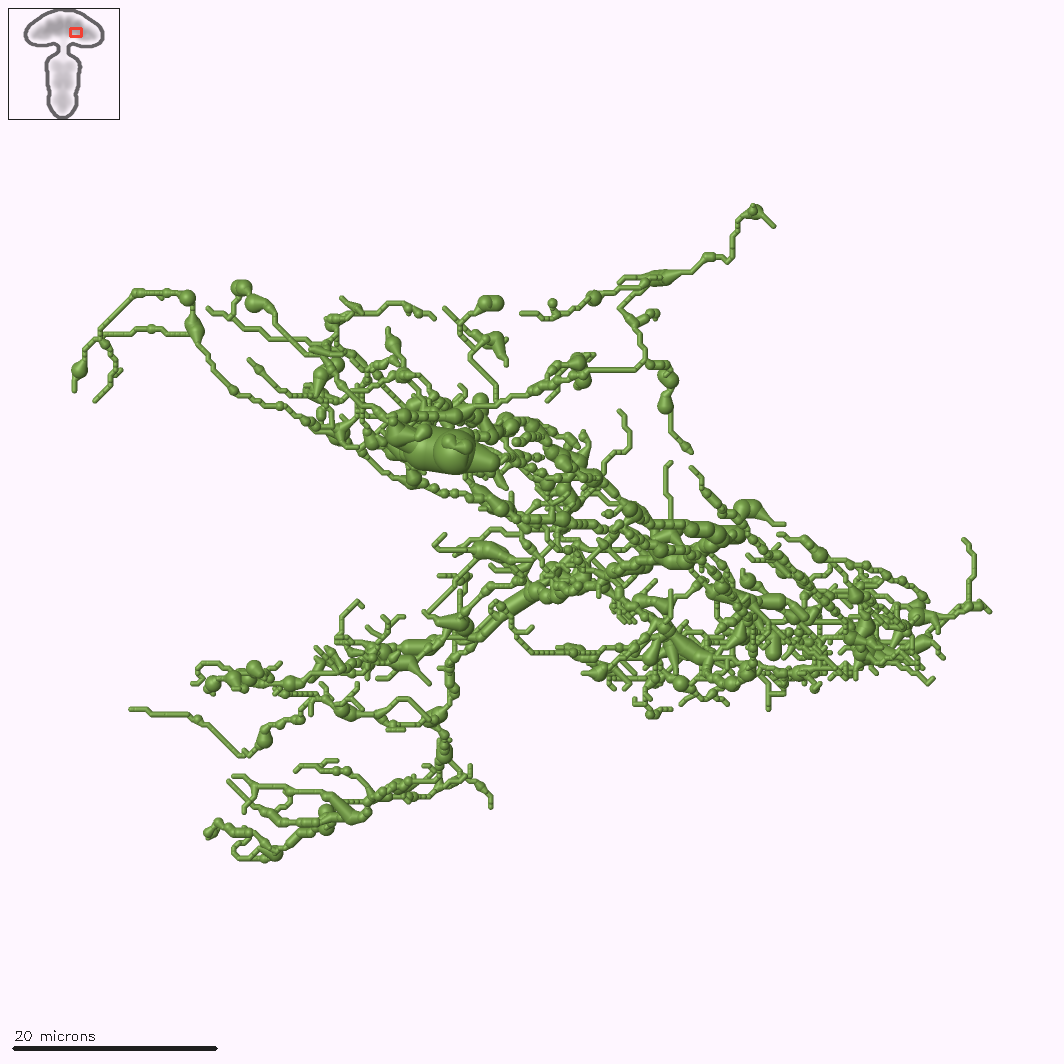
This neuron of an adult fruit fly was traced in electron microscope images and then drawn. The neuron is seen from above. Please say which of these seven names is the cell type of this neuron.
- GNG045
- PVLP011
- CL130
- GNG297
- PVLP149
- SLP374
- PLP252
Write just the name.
PLP252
